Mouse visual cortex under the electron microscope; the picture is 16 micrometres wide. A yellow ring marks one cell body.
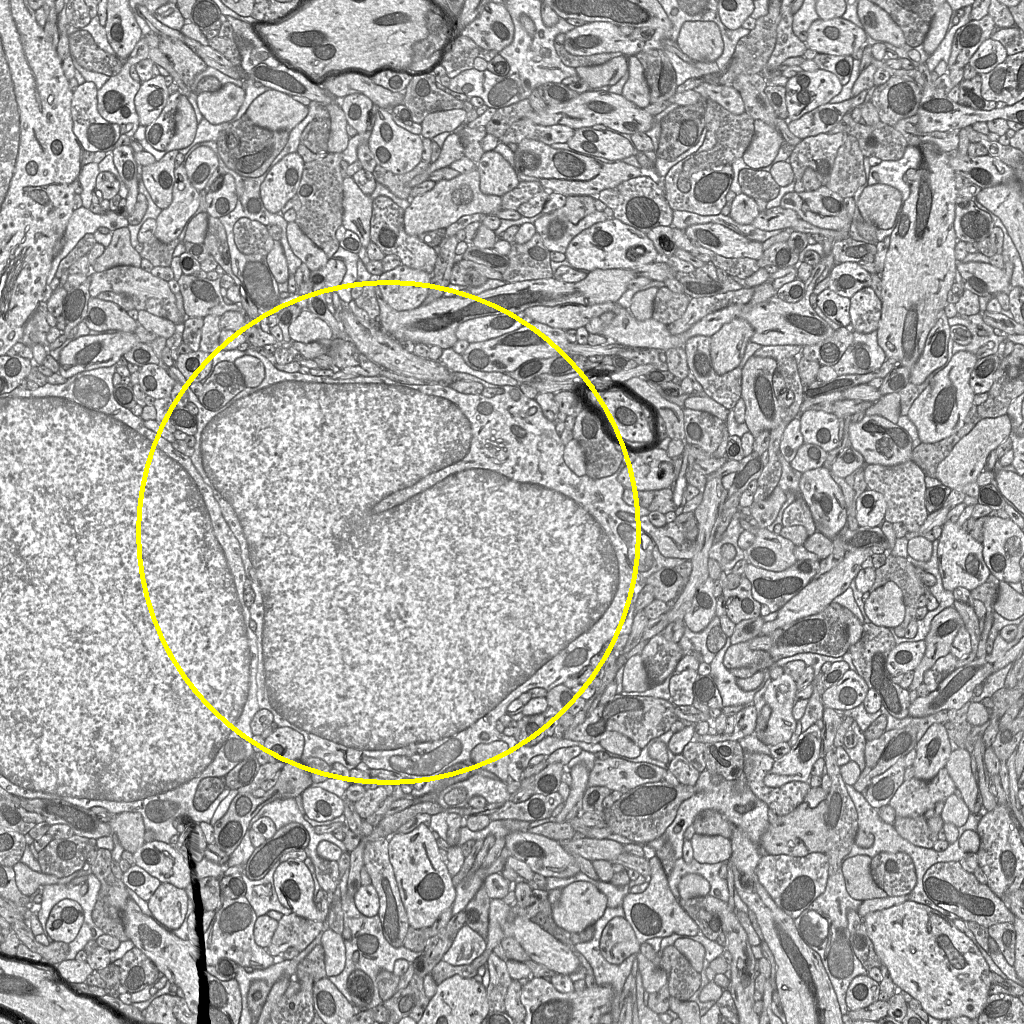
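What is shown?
A large nucleus, wholly within the ring, filling nearly all the cell body.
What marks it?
One deep, narrow cleft from the upper right; finely granular, evenly spread chromatin, with no thick dark band along the envelope.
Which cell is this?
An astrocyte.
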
